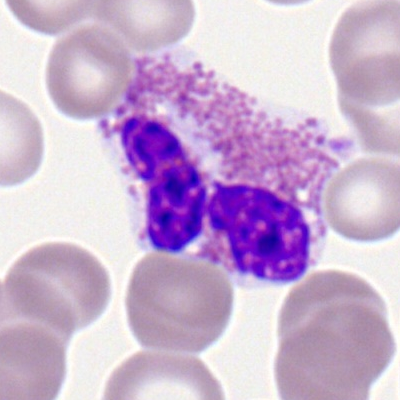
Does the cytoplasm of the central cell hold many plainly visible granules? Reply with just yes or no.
Yes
